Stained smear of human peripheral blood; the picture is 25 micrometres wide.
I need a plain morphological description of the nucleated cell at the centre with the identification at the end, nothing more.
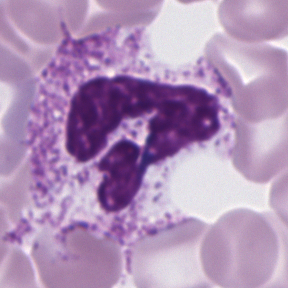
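The outline catches my eye first: irregular, with short pointed projections at upper left. The chromatin is dark purple and coarsely clumped. Between the granules the cytoplasm is pale, almost colourless, and the granules sit beside the nucleus without covering it. So: segmented neutrophil.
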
